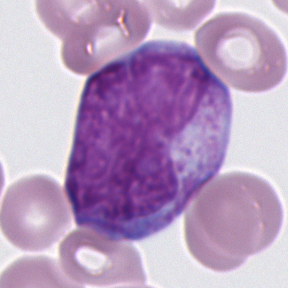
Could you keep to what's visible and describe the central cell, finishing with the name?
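The nucleus fills most of the cell, with folds across its surface. Scant pale greyish-blue cytoplasm, widest on the right, has a deeper blue band at the cell edge. Fine purple dots lie scattered in the pale cytoplasm on the right. This is an atypical promyelocyte.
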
